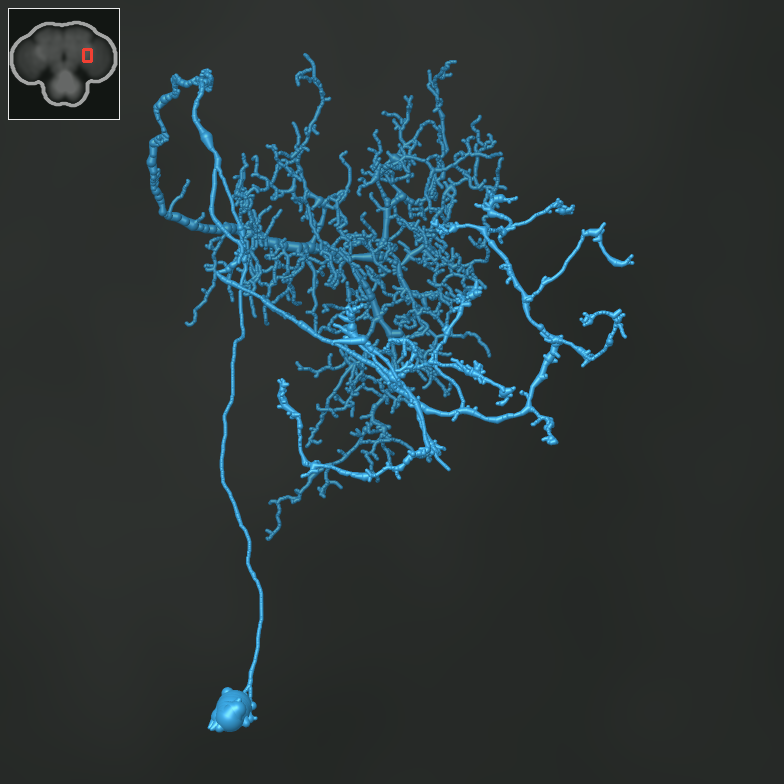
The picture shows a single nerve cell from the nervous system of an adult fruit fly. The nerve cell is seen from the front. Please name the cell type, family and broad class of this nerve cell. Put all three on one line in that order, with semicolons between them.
LC17; hemilineage VPNv1; visual projection neuron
